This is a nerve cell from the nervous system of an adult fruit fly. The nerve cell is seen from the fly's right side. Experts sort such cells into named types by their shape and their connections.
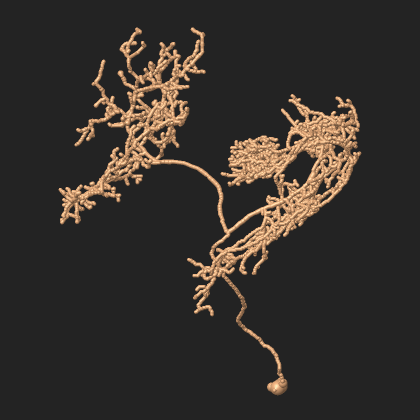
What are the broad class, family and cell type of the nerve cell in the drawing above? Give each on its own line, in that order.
central-brain intrinsic neuron
MBON
MBON20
